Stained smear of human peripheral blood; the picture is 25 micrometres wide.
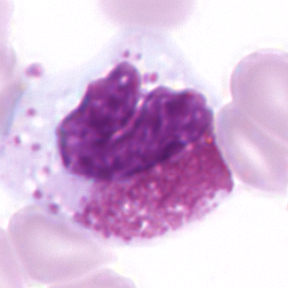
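Eosinophil: coarse, round reddish-purple granules crowd the lower right of the cytoplasm. Above them, in the upper half, sits an irregular nucleus with a deep notch in its upper edge. Its chromatin is dense and dark purple, and I find no clear nucleolus.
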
